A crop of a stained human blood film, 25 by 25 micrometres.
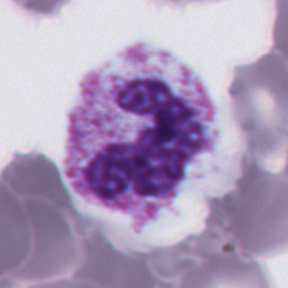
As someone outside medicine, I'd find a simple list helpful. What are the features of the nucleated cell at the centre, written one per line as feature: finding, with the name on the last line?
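Outline: roughly oval, taller than wide
Nucleus: lobes joined by narrower parts
Nucleoli: none seen
Cytoplasm: crowded with reddish-pink granules
Name: segmented neutrophil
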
